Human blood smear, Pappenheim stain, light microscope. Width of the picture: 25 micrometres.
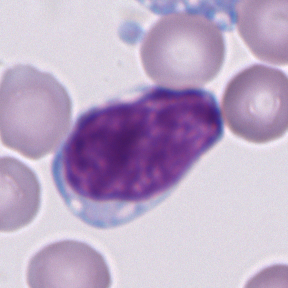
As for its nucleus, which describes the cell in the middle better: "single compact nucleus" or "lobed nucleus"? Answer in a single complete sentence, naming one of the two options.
Round, oval or kidney-shaped, the nucleus of this cell is one compact undivided mass.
